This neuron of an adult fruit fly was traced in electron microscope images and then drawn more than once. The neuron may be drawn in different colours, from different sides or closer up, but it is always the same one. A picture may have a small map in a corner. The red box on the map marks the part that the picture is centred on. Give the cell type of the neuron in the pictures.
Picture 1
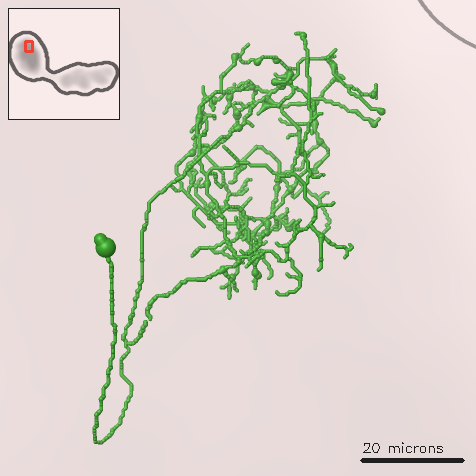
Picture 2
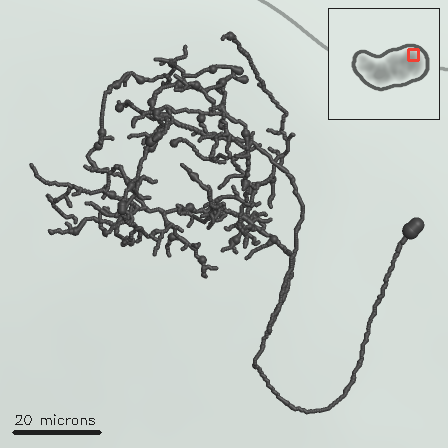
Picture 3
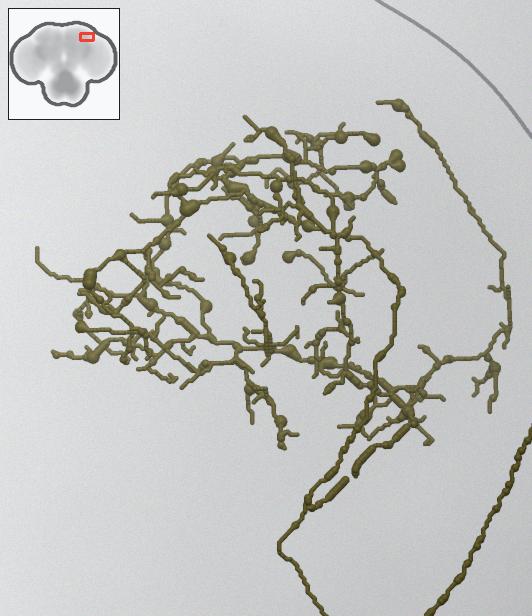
LHAV4a7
